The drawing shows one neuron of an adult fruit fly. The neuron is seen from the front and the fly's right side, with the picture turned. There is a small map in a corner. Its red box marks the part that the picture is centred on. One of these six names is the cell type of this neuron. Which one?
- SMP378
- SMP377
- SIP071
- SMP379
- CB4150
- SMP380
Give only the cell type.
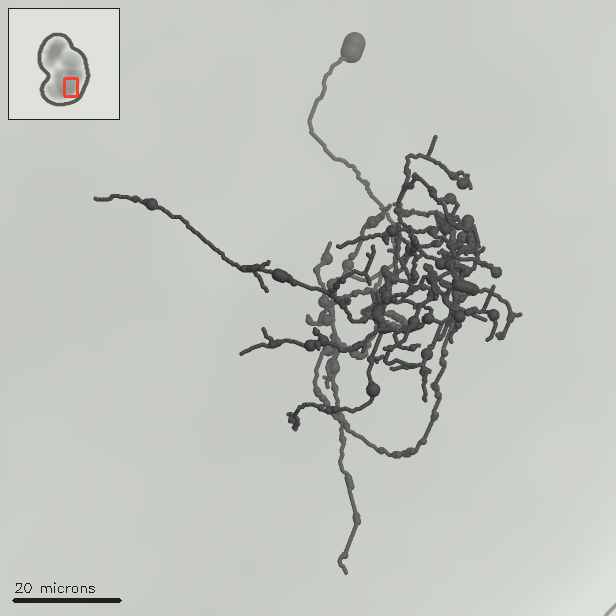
SMP377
